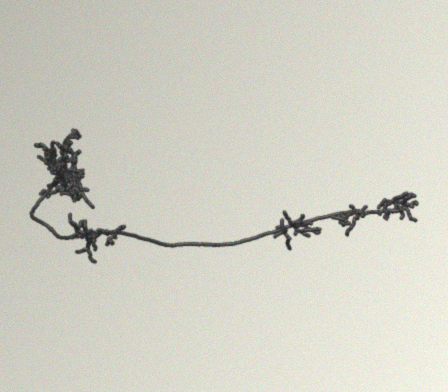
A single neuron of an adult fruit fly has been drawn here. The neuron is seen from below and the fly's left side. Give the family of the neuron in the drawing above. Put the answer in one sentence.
The family is hemilineage SMPpm1.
